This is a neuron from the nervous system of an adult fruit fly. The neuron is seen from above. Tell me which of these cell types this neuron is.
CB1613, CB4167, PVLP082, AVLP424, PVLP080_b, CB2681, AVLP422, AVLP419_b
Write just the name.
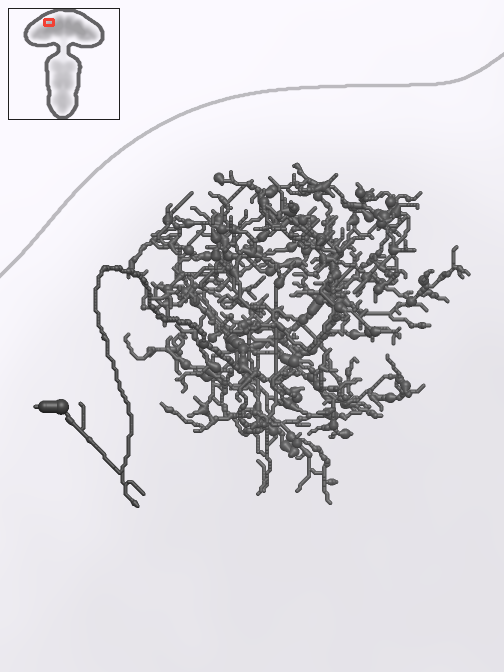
AVLP419_b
